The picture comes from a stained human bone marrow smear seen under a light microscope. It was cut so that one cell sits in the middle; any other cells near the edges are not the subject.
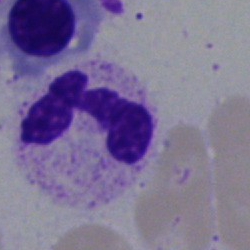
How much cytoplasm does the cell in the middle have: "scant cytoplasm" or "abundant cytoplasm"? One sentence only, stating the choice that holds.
Around the nucleus lies a broad area of cytoplasm.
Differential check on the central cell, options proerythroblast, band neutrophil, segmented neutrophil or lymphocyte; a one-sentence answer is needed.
The central cell shown in this smear crop is a segmented neutrophil.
